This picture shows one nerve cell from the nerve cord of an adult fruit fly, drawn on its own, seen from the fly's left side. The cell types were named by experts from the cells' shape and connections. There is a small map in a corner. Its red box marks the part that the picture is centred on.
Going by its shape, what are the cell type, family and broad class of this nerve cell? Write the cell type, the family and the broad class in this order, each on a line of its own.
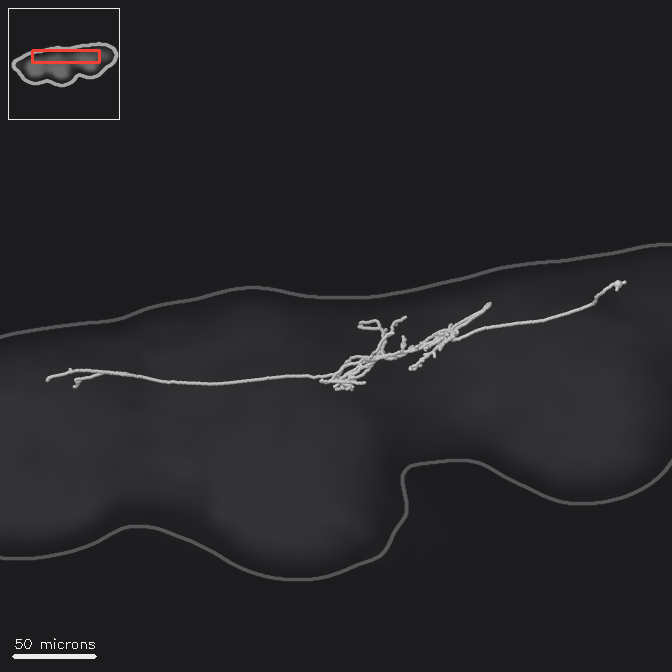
IN06A101
hemilineage 06A
nerve-cord intrinsic neuron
